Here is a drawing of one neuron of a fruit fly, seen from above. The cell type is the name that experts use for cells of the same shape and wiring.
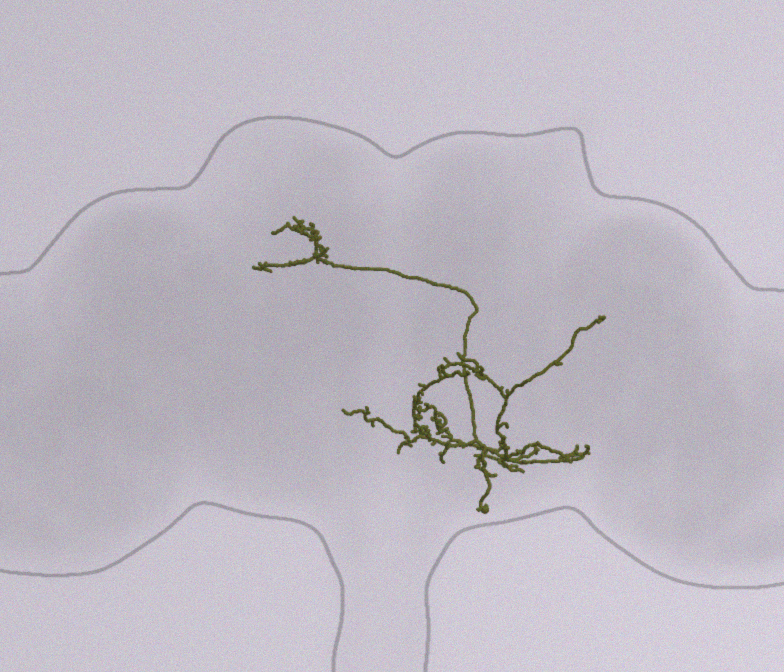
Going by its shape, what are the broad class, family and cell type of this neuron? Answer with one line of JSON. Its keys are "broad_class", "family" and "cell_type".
{"broad_class": "central-brain intrinsic neuron", "family": "hemilineage DM5_central", "cell_type": "IB071"}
